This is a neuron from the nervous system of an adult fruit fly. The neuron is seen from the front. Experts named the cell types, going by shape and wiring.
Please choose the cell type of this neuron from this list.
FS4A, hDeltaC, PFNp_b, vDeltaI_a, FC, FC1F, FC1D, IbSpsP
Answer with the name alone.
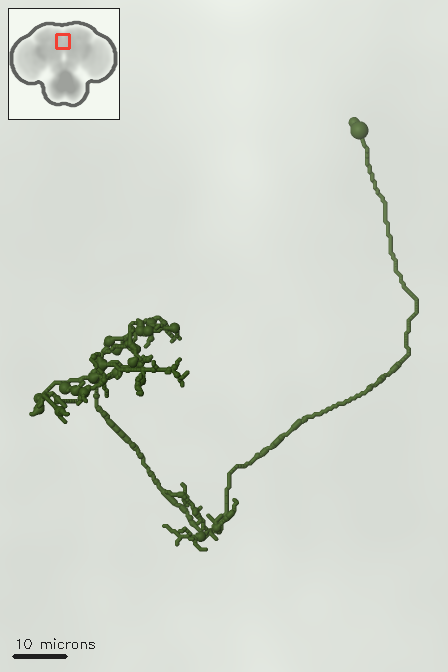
vDeltaI_a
